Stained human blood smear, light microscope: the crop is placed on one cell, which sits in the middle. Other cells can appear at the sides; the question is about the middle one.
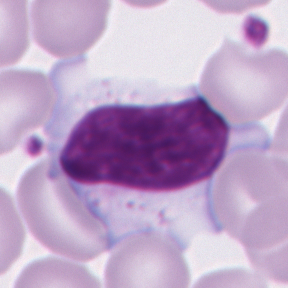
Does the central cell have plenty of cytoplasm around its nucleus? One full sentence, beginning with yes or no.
Yes, its cytoplasm is plentiful around the nucleus.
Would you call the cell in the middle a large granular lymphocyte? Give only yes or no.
yes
